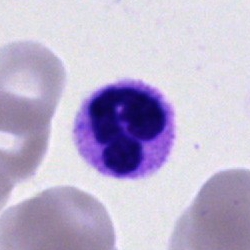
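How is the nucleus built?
It is divided into separate lobes rather than one mass, with dense chromatin that stains very dark purple.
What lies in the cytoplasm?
Fine lilac granules, evenly spread through pale pinkish-lilac cytoplasm.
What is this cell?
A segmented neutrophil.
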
